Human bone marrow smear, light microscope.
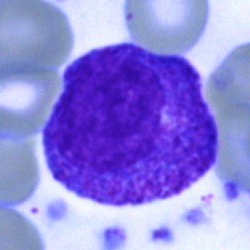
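Promyelocyte, the cell in the middle: the whole cell stains a deep blue-purple, with many purple granules most distinct in its lower half. The edge of the nucleus is hard to make out against the dark granular cell body. A small pale spot lies just right of the centre of the cell.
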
